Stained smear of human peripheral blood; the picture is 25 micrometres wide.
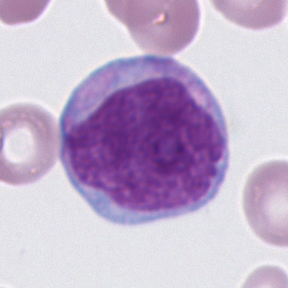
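Atypical promyelocyte: a round, smooth-outlined cell about 15 micrometres across, without surface projections. The nucleus, roughly oval and wider than it is tall, measures about 14 by 12 micrometres and occupies about 70% of the cell's area. Chromatin is finely granular and evenly distributed, lacking coarse dark clumps. The cytoplasm is pale blue, with a deeper blue tint at the outer edge of the cell.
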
